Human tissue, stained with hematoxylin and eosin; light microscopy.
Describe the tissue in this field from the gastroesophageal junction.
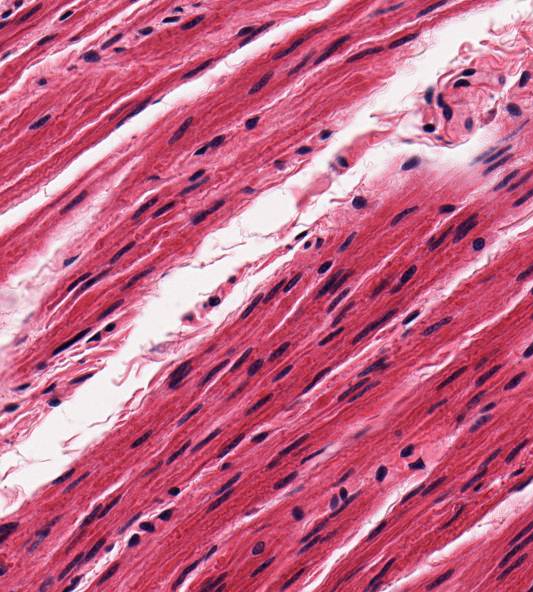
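The muscle cells have deep pink-red cytoplasm. Their nuclei are dark purple, elongated and cigar-shaped, lying parallel to the long axis of the cells, and are numerous and evenly scattered throughout the muscle bundles. At the upper right, a small wisp of pale loose connective tissue containing a few nuclei lies in a cleft.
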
